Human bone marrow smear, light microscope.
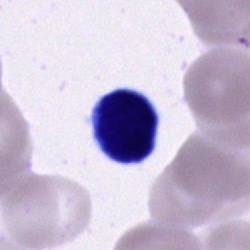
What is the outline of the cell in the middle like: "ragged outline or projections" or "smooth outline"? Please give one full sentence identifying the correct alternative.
No projections, blebs or ragged parts break the cell's outline.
